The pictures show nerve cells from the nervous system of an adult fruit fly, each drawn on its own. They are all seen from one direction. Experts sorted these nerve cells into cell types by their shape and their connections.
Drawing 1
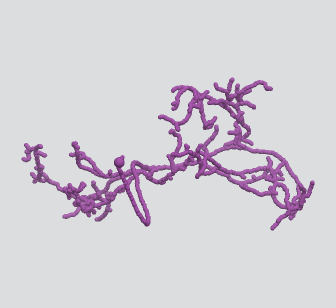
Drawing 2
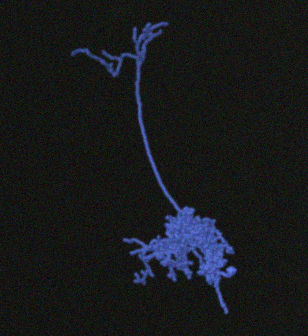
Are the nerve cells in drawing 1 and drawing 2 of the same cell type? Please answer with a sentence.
They are of different cell types.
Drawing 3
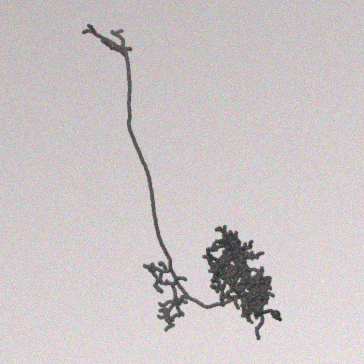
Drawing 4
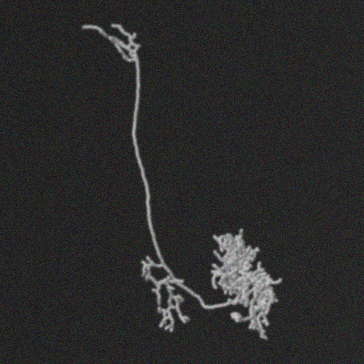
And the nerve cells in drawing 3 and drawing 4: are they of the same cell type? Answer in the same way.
They are of the same cell type.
